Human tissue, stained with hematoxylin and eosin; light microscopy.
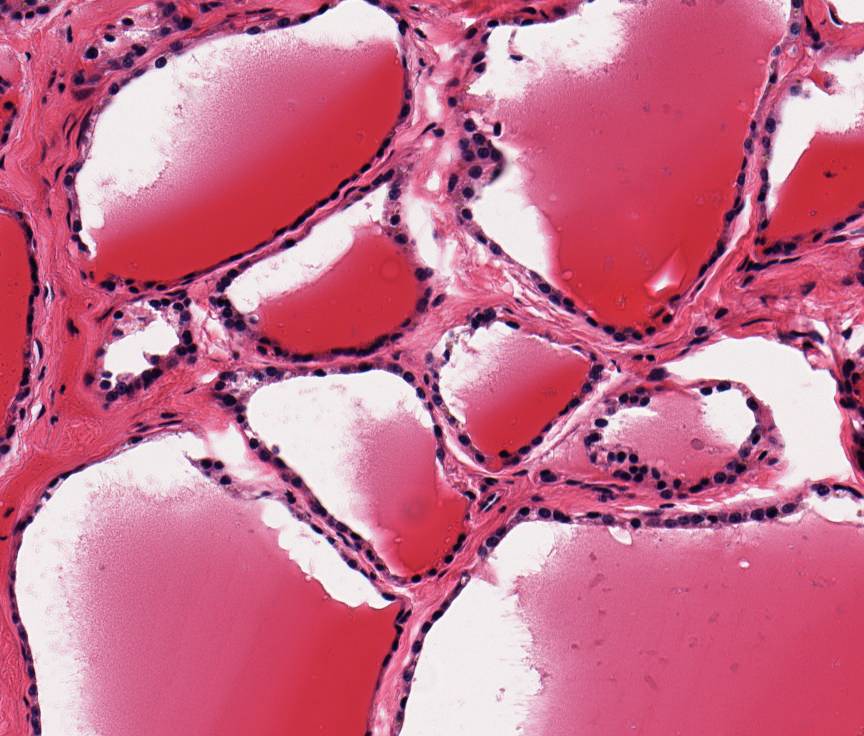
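Thyroid, H&E. Closely packed follicles of varying size, rounded to angular, separated by thin septa. Lumens hold homogeneous deep pink colloid. Lining: single layer of flattened to low cuboidal epithelial cells. No papillary infoldings into lumens.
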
